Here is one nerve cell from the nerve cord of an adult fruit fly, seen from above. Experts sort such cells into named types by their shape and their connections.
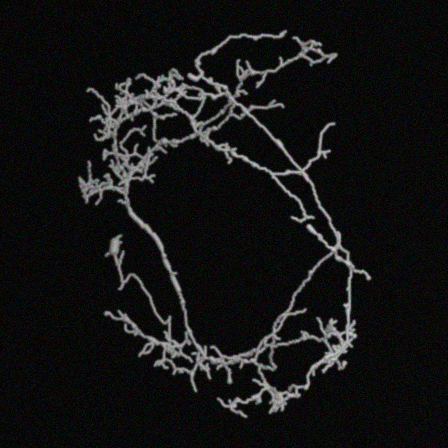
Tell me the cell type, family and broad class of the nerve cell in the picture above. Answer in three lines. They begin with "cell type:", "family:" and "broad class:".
cell type: IN04B053
family: hemilineage 04B
broad class: nerve-cord intrinsic neuron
